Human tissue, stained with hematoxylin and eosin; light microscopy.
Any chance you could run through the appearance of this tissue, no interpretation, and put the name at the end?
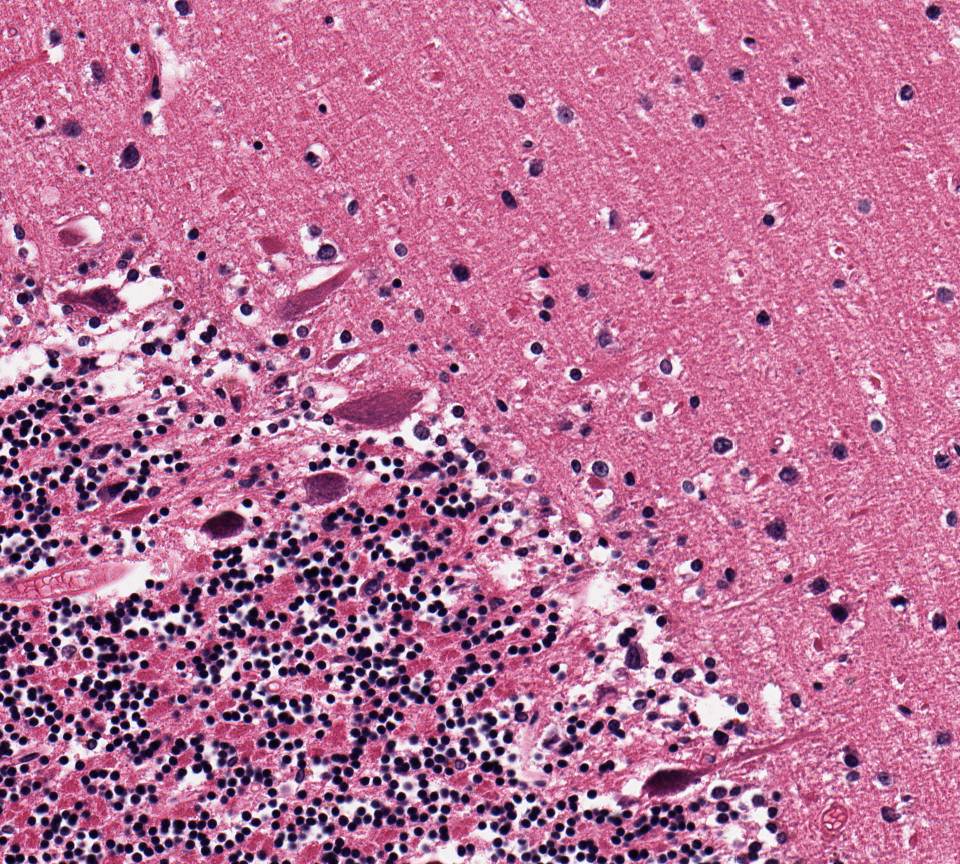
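Start in the lower left, where the layer is made of granule cells: small, round, uniformly dark nuclei with scarcely any visible cytoplasm. Between them you'll spot small irregular pink cell-free islands. The pale upper right layer is a pink fibrillary neuropil holding only scattered small round nuclei. Some Purkinje cells taper into a process pointing toward it. This is the cerebellum.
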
